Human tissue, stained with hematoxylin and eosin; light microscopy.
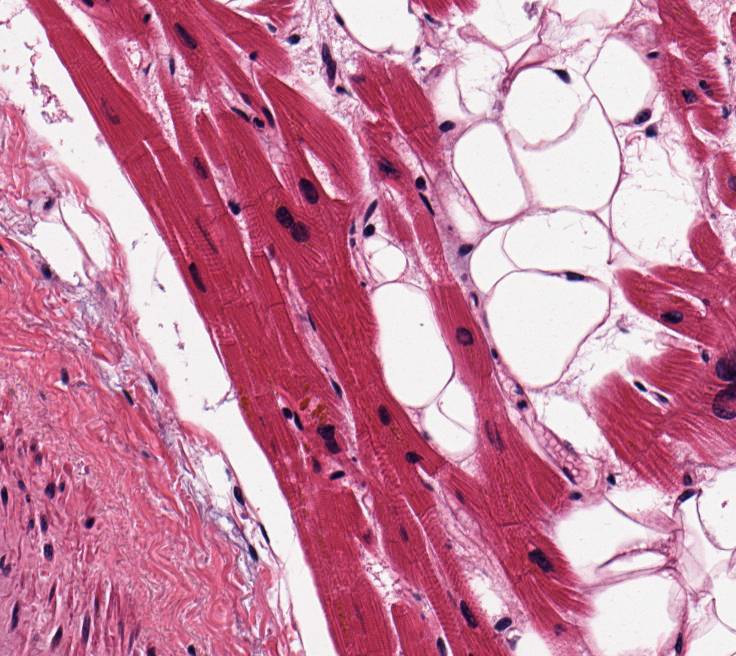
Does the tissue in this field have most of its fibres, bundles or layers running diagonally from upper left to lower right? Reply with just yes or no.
Yes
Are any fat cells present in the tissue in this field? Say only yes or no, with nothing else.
Yes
